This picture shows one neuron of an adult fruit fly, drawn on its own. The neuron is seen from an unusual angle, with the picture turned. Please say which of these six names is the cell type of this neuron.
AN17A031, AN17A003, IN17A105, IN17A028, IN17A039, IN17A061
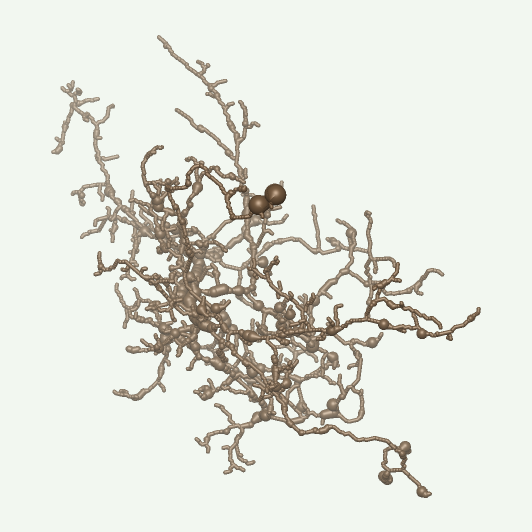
IN17A061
